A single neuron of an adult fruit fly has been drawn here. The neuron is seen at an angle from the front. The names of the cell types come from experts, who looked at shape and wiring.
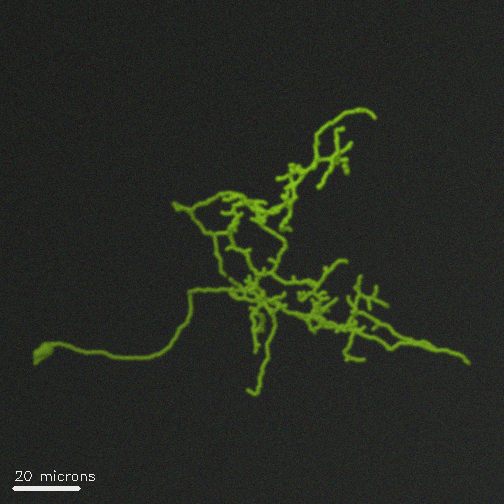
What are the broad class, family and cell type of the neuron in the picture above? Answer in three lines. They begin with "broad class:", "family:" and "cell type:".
broad class: central-brain intrinsic neuron
family: hemilineage LHa2
cell type: SLP094_b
